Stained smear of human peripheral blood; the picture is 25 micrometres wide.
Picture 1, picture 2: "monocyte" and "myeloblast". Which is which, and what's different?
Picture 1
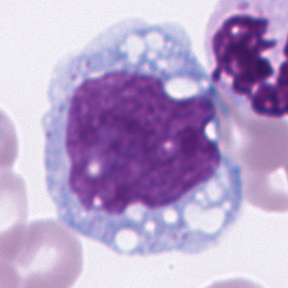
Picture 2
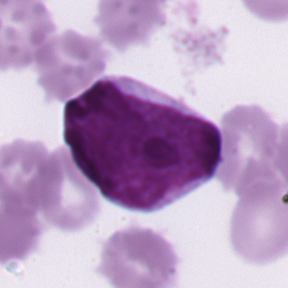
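The monocyte appears in picture 1 and the myeloblast in picture 2. In the myeloblast, one rounded nucleolus is visible just right of the centre of the nucleus.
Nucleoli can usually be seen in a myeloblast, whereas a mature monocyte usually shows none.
The share of cytoplasm also differs. The monocyte has pale greyish blue cytoplasm holding many clear round vacuoles. In the myeloblast, a nucleus of about 14 by 10 micrometres fills about 80% of a cell measuring about 15 by 11 micrometres.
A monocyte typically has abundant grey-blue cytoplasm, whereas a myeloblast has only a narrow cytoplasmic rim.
The monocyte's nucleus is one large irregular mass, not split into lobes.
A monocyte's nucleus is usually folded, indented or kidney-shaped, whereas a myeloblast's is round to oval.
The outlines differ as well: the monocyte's is irregular rather than smoothly round, and the myeloblast's is angular, with straight edges meeting at corners. The monocyte's cytoplasm holds no coarse coloured granules, and the myeloblast shows no granules and no vacuoles. A cell with a dark lobed nucleus touches the monocyte's upper right edge, while a loose cluster of platelets lies above and to the right of the myeloblast without touching it.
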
